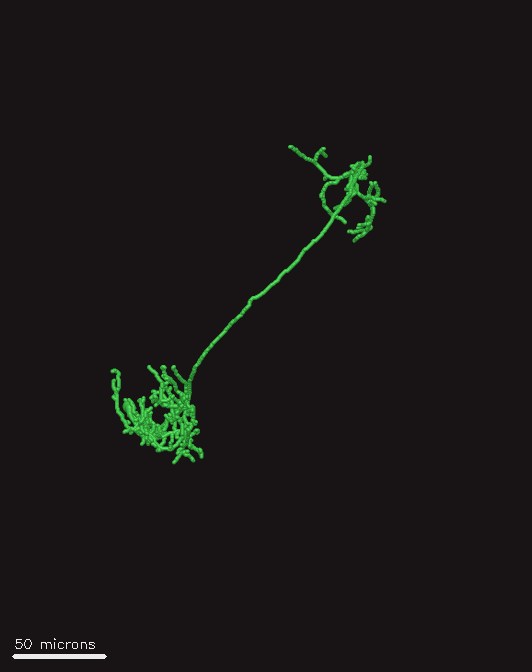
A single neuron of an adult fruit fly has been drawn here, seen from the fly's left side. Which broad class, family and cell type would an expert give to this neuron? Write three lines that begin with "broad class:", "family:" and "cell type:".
broad class: central-brain intrinsic neuron
family: hemilineage ALl1_ventral
cell type: M_l2PNm17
